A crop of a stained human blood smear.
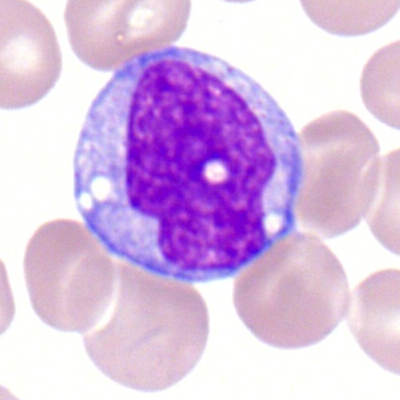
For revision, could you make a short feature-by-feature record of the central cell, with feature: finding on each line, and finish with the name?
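Outline: round and smooth.
Nucleus: irregular, and yes, a notch cut into its lower left side.
Cytoplasm: a broad rim around the nucleus, widest on the left.
Spot: one small round clear spot lying over the middle of the nucleus.
Name: monocyte.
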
